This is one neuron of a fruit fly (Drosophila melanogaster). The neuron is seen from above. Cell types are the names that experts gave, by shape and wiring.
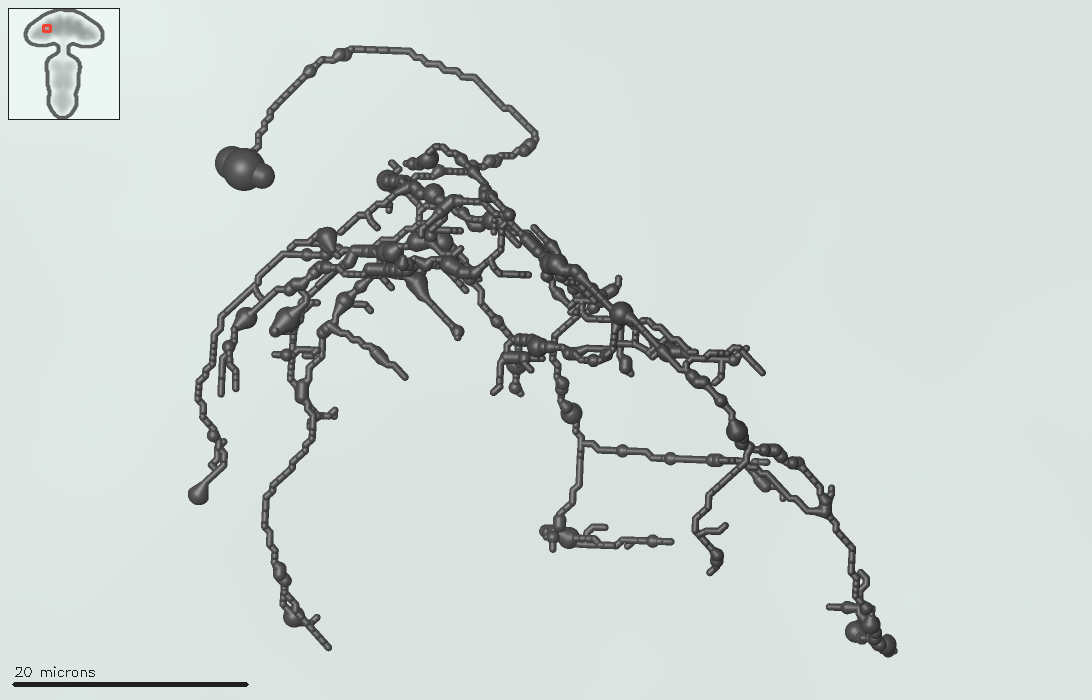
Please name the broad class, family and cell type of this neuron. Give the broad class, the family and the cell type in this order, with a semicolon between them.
central-brain intrinsic neuron; hemilineage LHl1; LHAV4d4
